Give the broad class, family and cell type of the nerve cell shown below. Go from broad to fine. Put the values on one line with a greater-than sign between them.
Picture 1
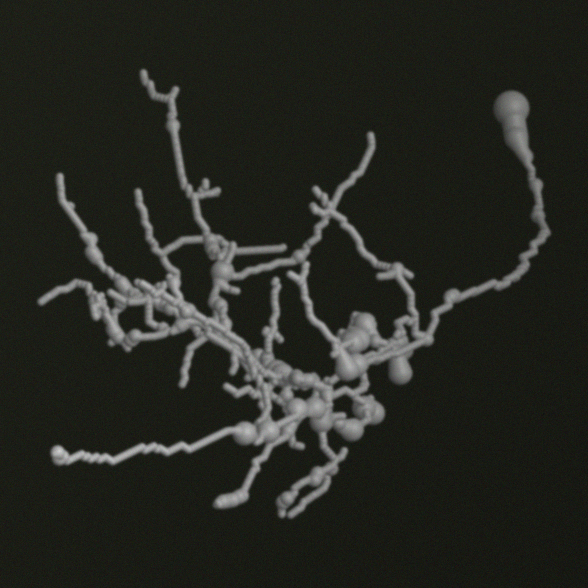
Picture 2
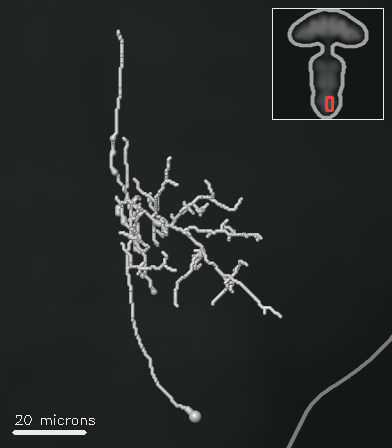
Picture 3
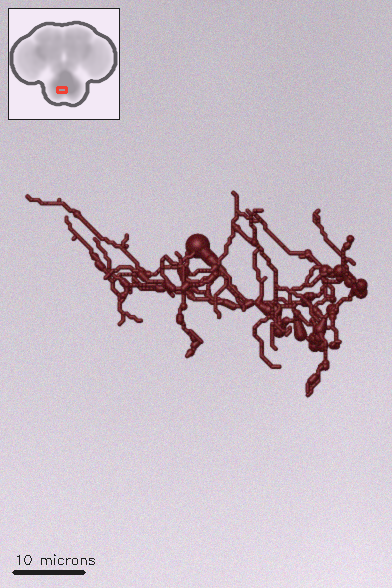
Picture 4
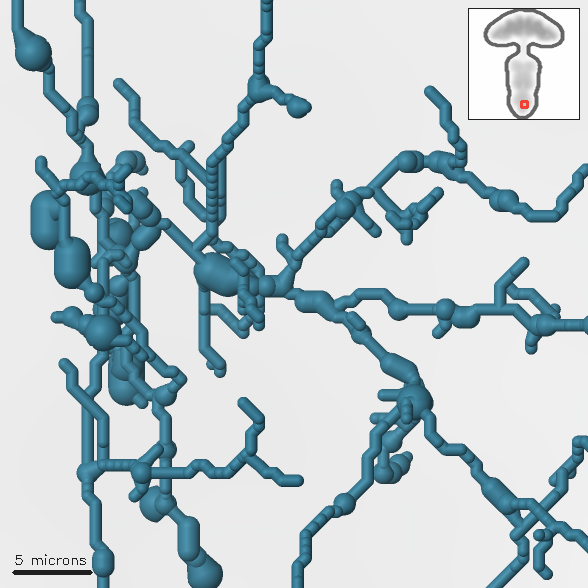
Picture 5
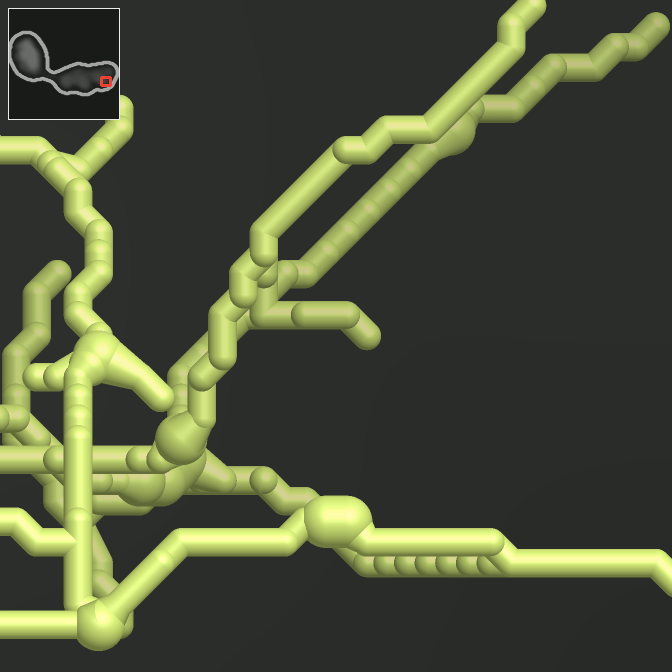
nerve-cord intrinsic neuron > hemilineage 01B > IN01B081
